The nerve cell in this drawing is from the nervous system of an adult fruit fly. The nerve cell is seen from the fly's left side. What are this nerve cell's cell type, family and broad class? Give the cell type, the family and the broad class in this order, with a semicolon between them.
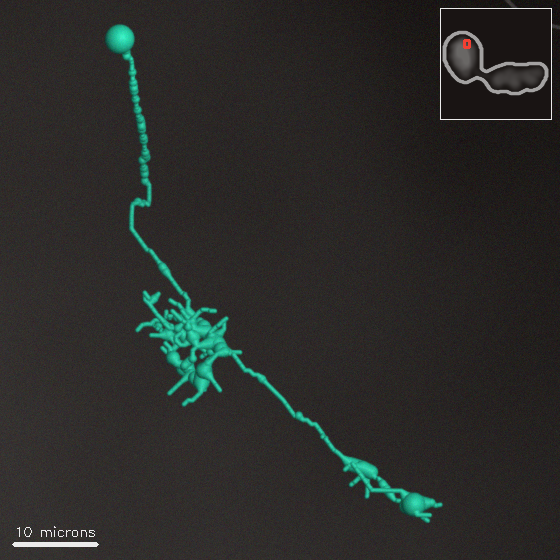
Mi9; Mi; optic-lobe intrinsic neuron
